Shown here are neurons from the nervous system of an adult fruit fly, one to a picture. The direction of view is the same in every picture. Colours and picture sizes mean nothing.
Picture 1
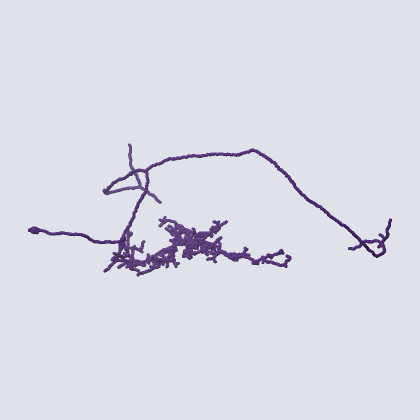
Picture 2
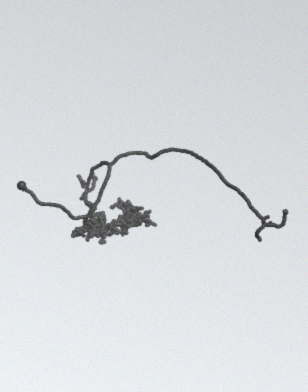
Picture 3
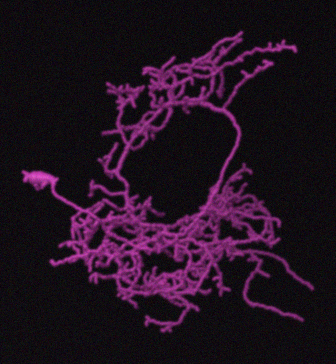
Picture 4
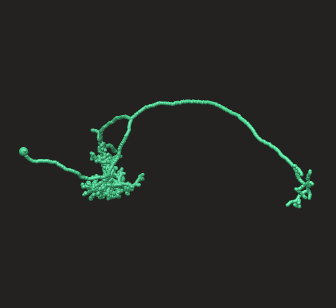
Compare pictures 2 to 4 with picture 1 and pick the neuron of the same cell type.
Picture 2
